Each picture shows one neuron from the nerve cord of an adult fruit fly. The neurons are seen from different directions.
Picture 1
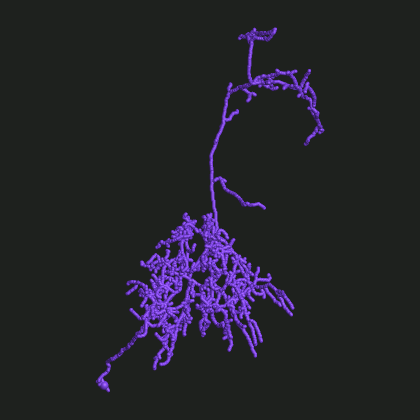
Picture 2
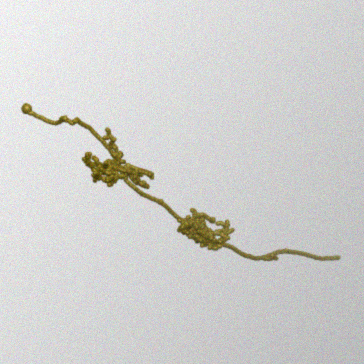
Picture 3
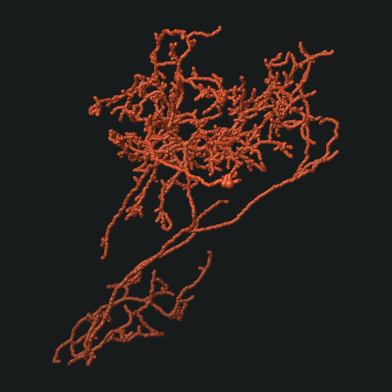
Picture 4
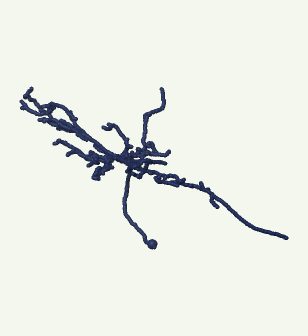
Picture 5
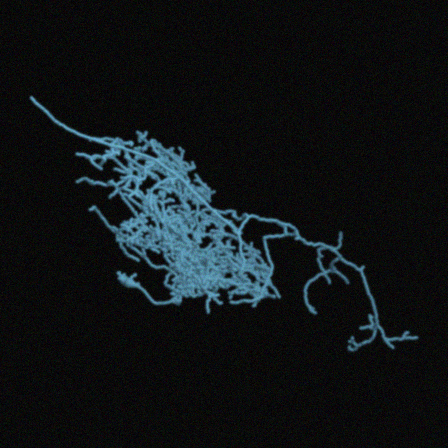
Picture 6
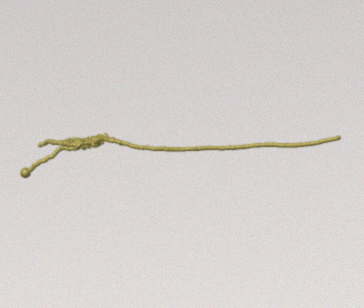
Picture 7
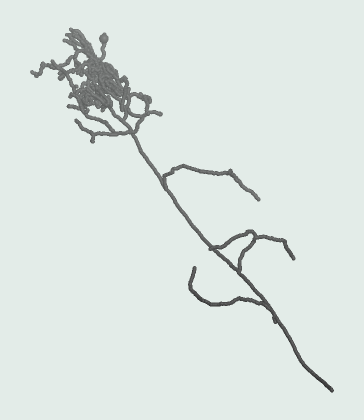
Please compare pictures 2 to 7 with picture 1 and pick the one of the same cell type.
Picture 3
